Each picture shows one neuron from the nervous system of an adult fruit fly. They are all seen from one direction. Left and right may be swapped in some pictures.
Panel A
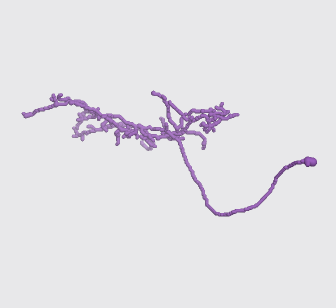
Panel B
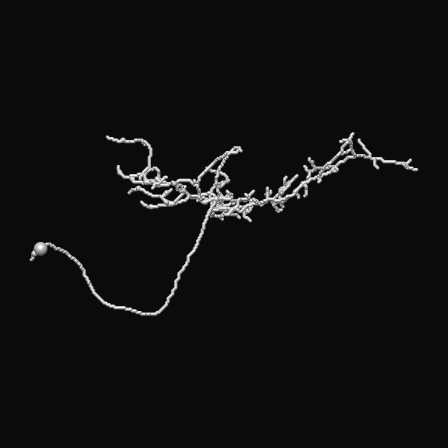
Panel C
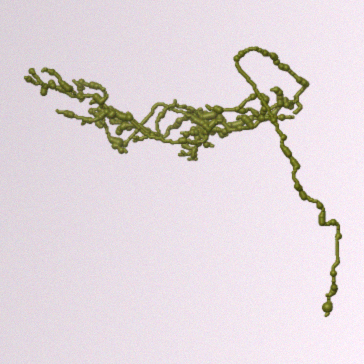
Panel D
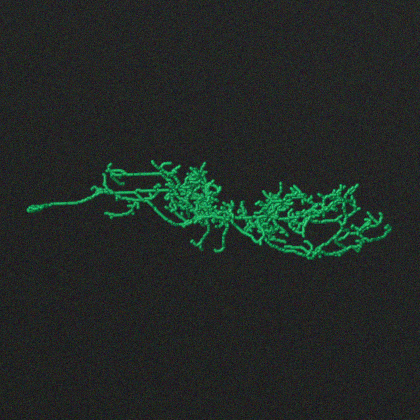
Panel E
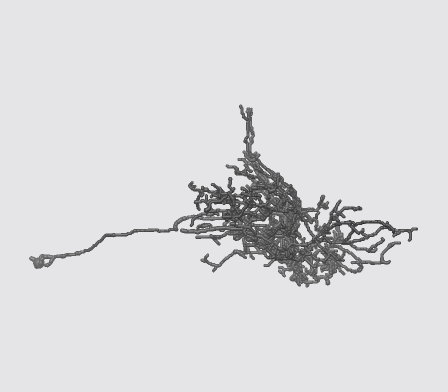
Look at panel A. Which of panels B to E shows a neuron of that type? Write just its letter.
B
